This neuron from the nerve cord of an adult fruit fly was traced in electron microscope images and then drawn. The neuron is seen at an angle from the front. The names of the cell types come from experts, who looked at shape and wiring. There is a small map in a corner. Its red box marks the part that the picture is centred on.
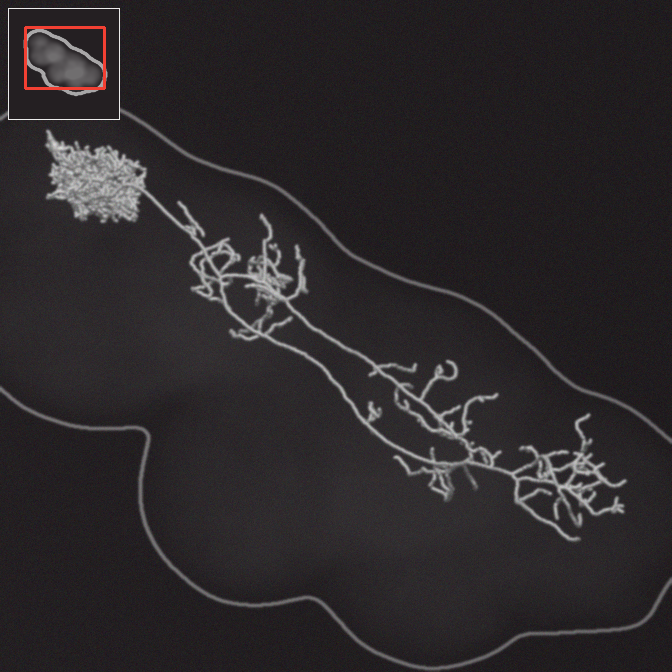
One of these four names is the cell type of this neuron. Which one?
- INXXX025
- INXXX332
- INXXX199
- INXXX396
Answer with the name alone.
INXXX025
